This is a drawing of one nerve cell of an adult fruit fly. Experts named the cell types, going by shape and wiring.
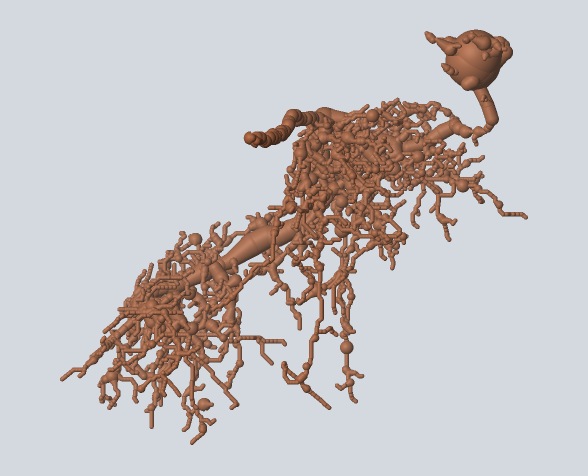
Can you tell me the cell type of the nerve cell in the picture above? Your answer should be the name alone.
MNad08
